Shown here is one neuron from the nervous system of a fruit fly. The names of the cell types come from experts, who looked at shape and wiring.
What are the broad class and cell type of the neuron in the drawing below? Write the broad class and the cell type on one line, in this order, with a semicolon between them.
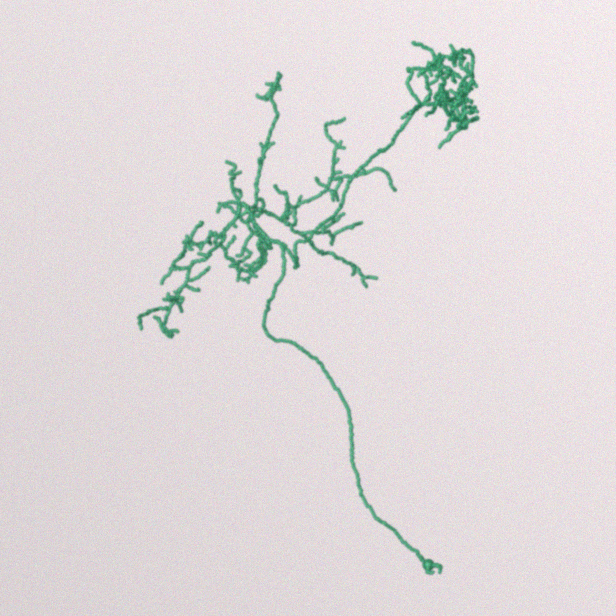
central-brain intrinsic neuron; LAL175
